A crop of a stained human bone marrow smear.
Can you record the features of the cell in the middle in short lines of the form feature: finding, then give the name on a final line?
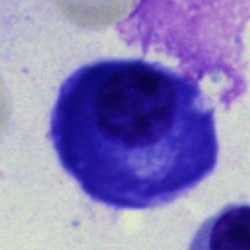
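Outline: roughly round, smooth edge
Cytoplasm: deep, dark blue
Chromatin: dark, coarsely clumped
Granules: none visible in the cytoplasm
Cell type: plasma cell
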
